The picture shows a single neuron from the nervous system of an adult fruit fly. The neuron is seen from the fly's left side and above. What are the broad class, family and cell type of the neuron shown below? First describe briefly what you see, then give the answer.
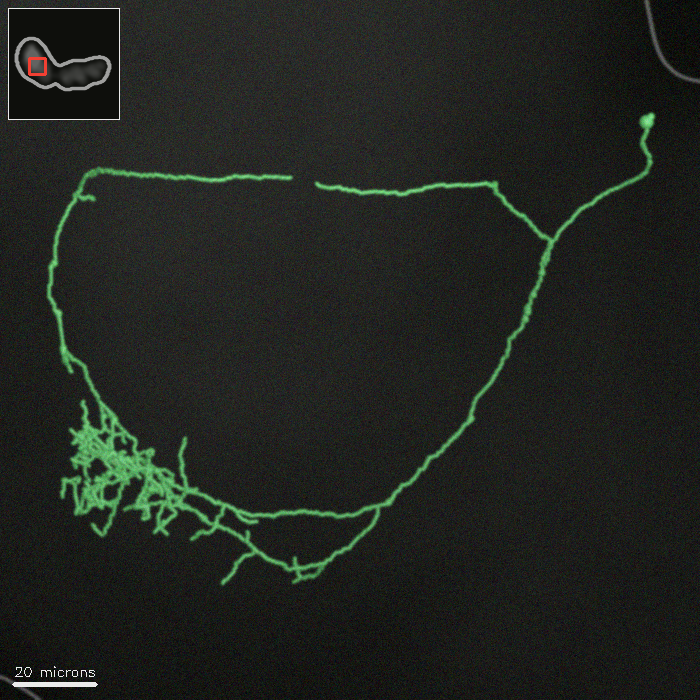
The cell body is at the upper right of the picture. By the scale bar it is about 150 microns wide in this view. Dozens of branch ends can be seen. Its broad class is central-brain intrinsic neuron. Its family is hemilineage VPNp&v1_posterior. It is of cell type CB1774.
